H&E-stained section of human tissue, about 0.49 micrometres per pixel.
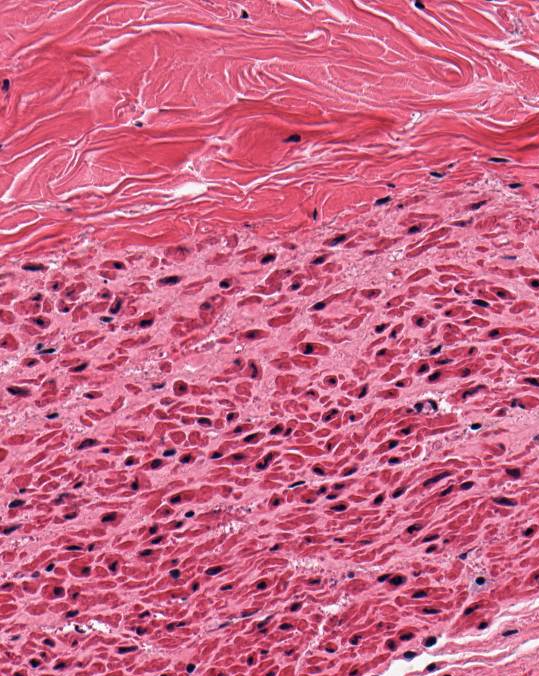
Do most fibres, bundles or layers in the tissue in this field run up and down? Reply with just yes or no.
No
